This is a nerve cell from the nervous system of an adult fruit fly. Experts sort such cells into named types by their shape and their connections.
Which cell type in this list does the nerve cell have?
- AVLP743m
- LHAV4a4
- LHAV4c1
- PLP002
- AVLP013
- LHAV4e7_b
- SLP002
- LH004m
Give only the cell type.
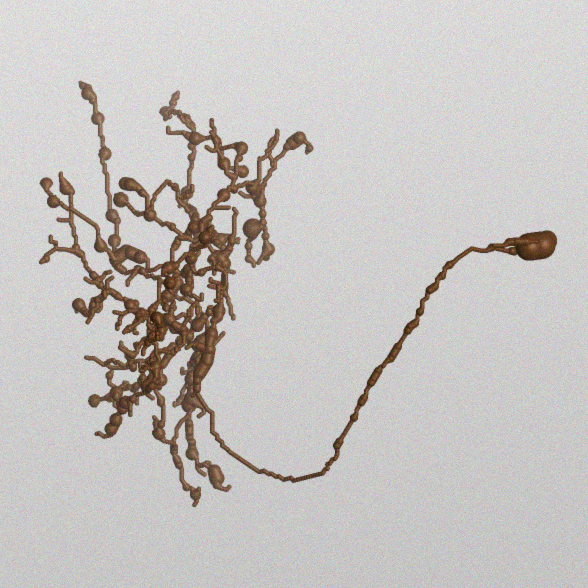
LHAV4c1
